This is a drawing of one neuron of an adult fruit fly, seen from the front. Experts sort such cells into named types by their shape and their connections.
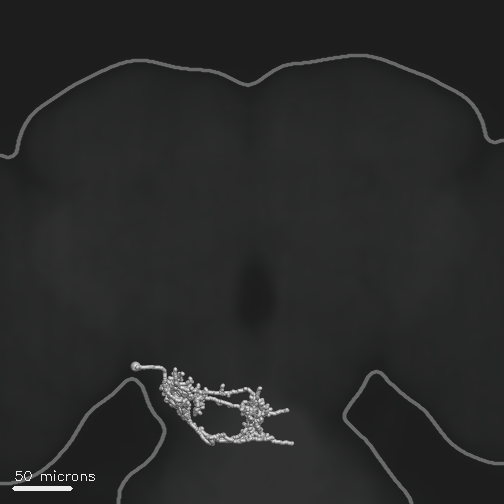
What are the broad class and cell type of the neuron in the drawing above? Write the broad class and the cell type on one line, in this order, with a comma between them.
central-brain intrinsic neuron, GNG178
